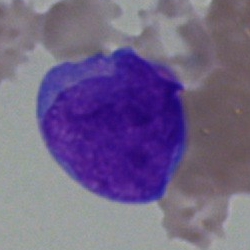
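Blast in the centre of a stained human bone marrow smear under the light microscope. Its rounded outline is slightly irregular along the upper edge. The chromatin is fine and evenly stippled rather than coarsely clumped. The cytoplasm forms a thin blue rim, seen mainly at the upper left. No vacuoles are visible in it.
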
